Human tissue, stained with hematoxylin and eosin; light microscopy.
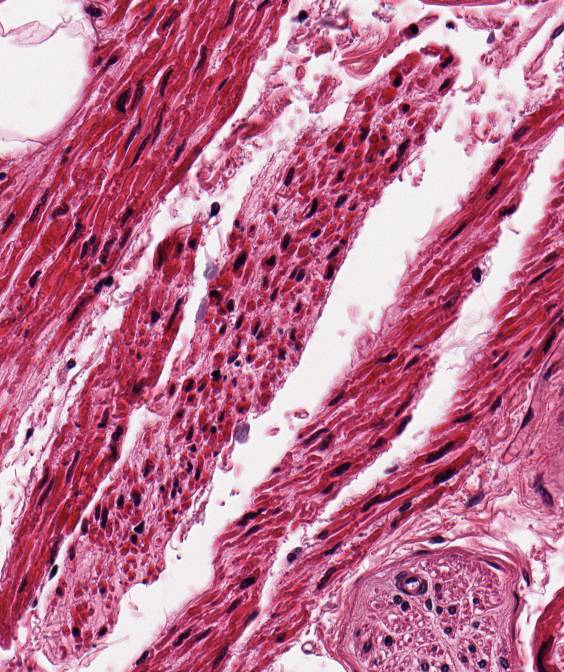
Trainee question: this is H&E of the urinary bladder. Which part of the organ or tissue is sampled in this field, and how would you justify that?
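Tissue: smooth muscle. Bundles cut lengthwise show elongated, cigar-shaped nuclei parallel to the fibres; the central bundle, cut across, shows many small rounded profiles, some with a dark central nucleus.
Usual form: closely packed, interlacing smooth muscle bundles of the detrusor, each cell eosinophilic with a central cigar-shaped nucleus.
Cytoplasm here is strongly eosinophilic, deep pinkish red.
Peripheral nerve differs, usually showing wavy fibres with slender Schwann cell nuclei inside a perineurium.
Bright staining and bundles cut in more than one plane favour muscle here. No fat cells present.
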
